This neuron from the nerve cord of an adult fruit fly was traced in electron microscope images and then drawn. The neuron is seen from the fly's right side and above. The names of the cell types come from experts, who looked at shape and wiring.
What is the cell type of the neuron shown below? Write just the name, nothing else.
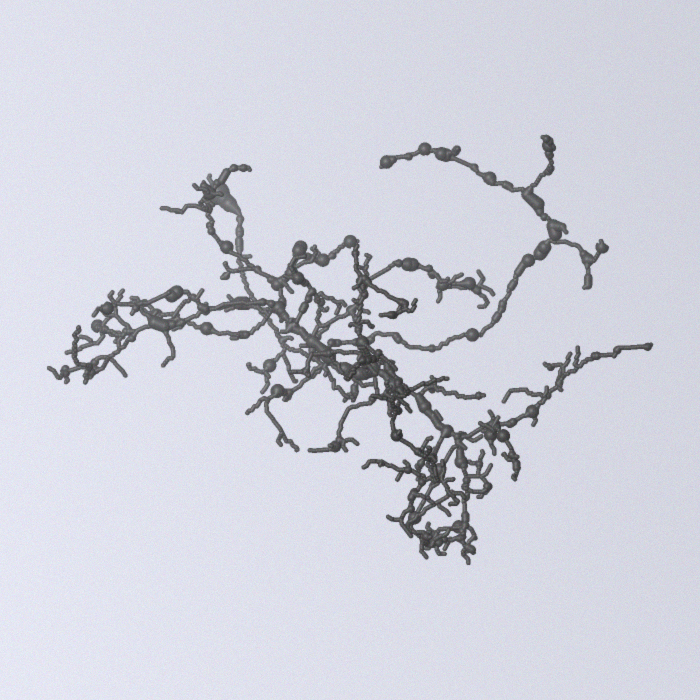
IN20A.22A067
